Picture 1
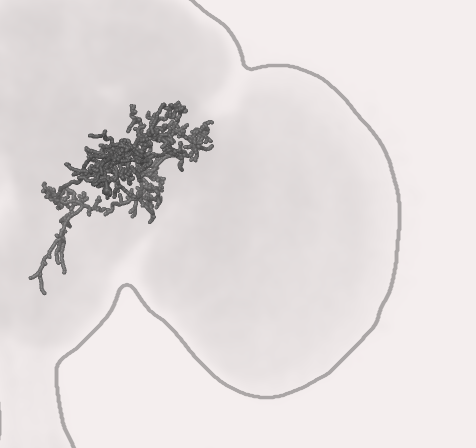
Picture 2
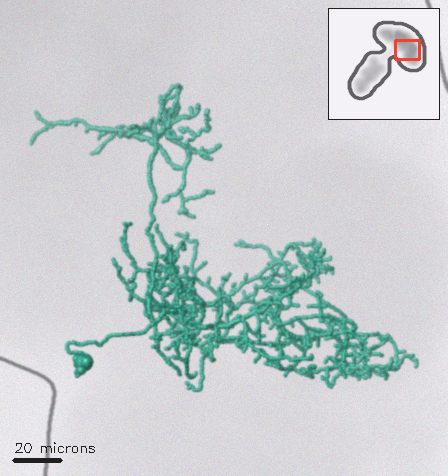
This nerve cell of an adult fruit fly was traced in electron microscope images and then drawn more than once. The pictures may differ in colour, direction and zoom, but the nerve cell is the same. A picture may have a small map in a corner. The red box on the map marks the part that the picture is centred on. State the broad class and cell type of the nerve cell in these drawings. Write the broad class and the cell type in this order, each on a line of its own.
central-brain intrinsic neuron
SAD094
